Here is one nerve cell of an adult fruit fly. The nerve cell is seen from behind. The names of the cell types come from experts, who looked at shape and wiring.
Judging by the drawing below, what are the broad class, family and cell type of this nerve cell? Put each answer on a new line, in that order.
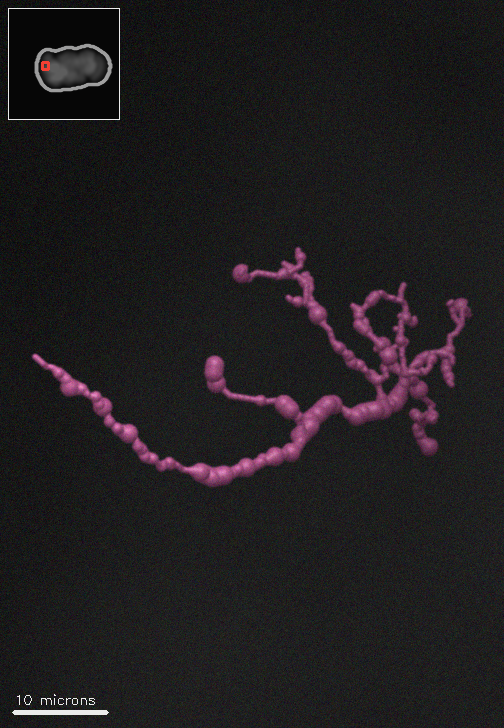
sensory neuron entering the nerve cord
class mechanosensory tactile
SNta25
